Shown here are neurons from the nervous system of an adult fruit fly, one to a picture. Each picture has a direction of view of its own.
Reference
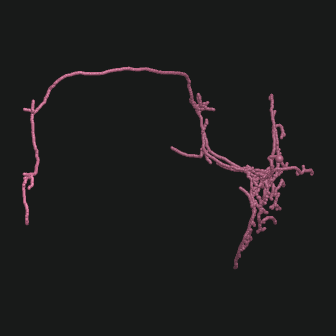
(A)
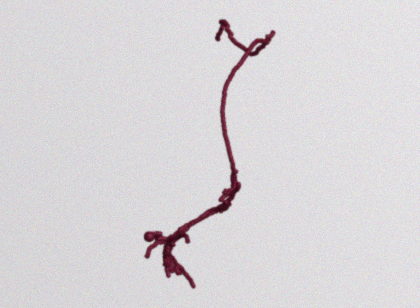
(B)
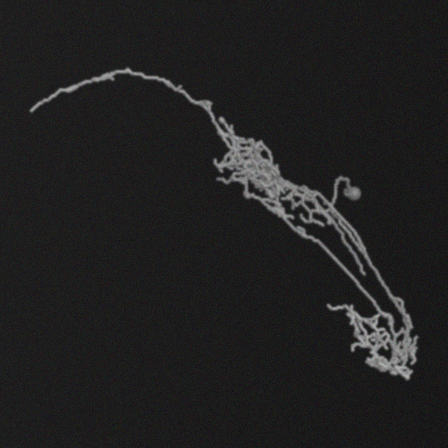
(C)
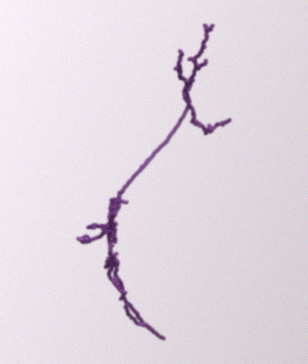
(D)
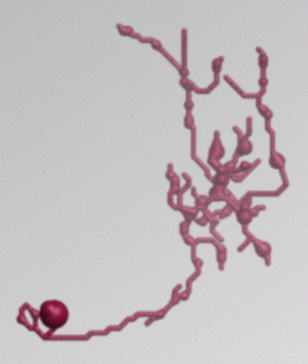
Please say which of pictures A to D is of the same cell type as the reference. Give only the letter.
A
